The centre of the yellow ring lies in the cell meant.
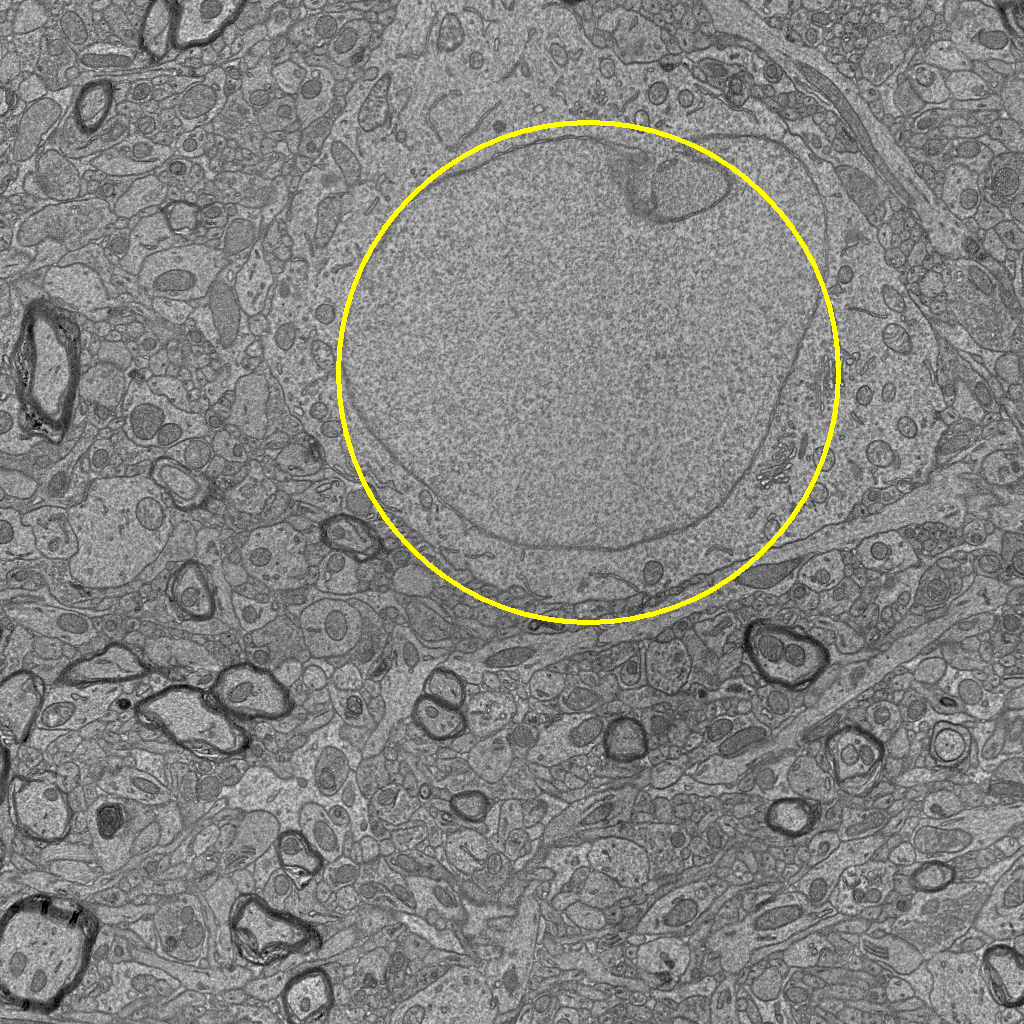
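Excitatory neuron in mouse visual cortex: nucleus large, rounded, shown whole. Chromatin pale, finely dispersed; no dark clumps along the envelope. No distinct nucleolus in this plane. Golgi stacks in the cytoplasm to the lower right of the nucleus.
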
